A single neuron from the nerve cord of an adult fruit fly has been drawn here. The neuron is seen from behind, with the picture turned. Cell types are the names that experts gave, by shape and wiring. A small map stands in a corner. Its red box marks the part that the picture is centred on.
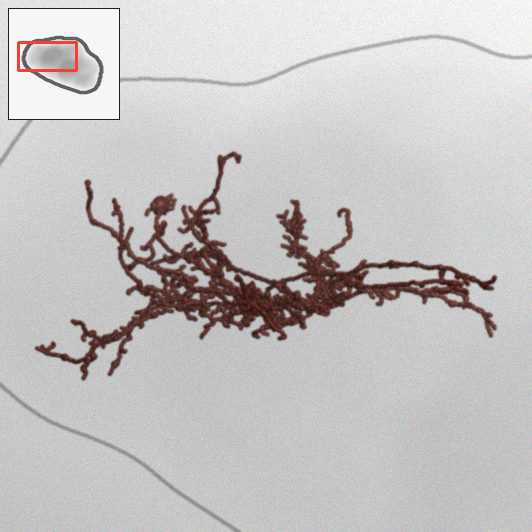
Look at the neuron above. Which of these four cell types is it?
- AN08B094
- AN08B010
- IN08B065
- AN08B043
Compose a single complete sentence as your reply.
It is AN08B043 that is the cell type of the neuron.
